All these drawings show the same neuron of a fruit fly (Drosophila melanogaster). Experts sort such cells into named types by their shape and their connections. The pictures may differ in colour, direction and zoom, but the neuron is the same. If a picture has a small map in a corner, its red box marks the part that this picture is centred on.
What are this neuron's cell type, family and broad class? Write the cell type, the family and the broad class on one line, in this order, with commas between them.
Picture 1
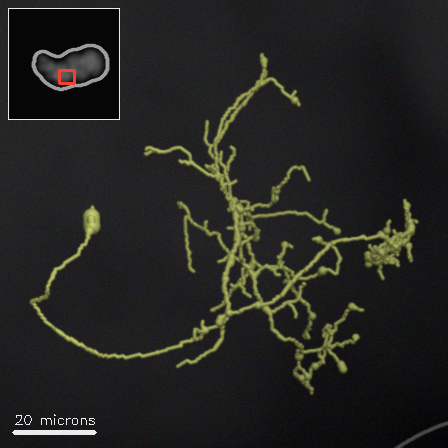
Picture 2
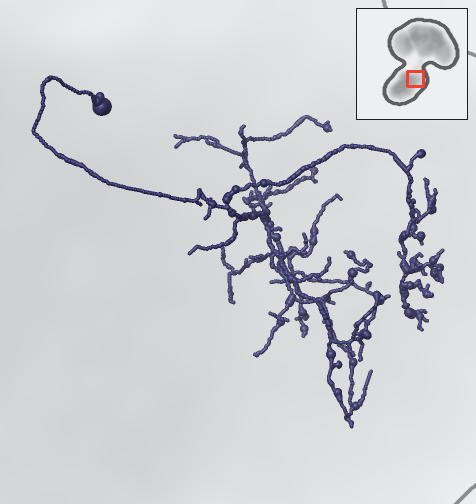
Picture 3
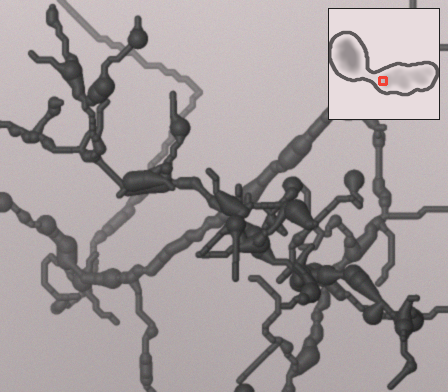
IN01A074, hemilineage 01A, nerve-cord intrinsic neuron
